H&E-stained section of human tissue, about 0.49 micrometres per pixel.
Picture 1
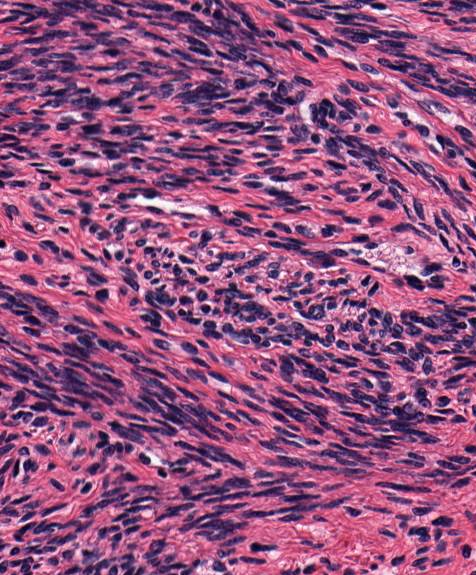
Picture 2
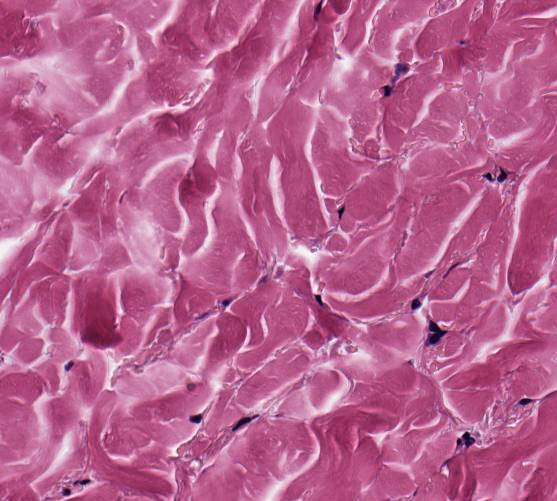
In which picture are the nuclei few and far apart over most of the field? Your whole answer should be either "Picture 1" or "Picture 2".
Picture 2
